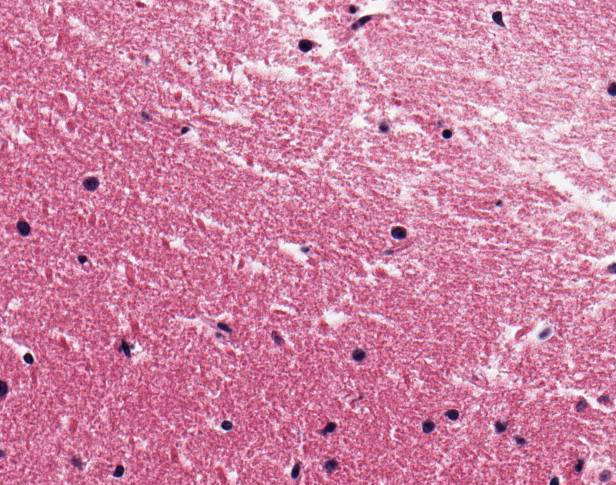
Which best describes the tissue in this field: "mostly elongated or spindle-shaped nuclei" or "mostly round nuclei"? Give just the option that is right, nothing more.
Mostly round nuclei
